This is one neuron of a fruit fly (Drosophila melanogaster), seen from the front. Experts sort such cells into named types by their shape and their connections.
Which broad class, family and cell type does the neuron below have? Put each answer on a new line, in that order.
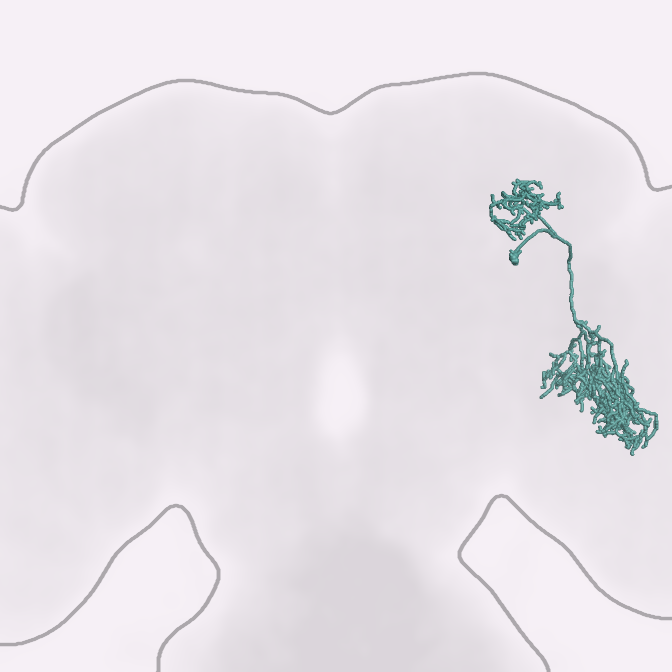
visual projection neuron
hemilineage AOTUv2
LT52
